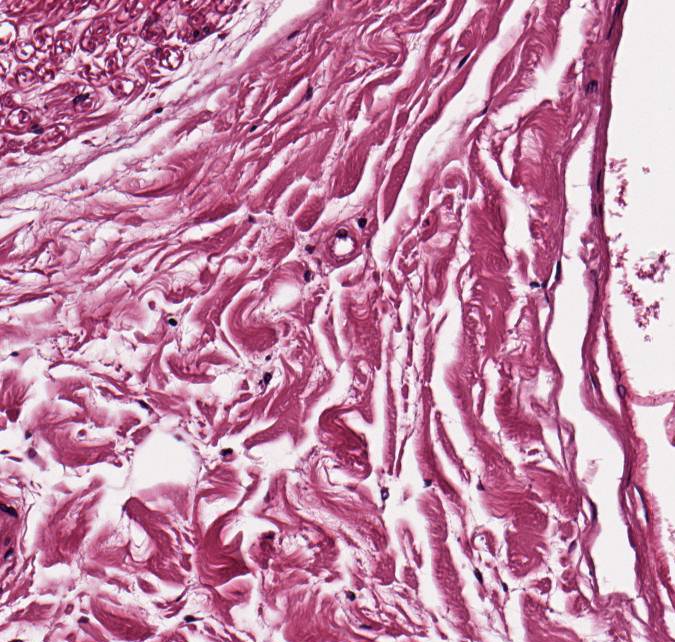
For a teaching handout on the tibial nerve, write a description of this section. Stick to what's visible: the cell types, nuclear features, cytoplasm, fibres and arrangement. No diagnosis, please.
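Wavy, pink-staining fibre bundles occupy most of the field. Across the right half, these bundles run roughly vertically, parallel to the right edge. The nuclei lying among them are sparse, small and dark. In the top-left corner, a tightly packed group of small round profiles appears, cut in cross section.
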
